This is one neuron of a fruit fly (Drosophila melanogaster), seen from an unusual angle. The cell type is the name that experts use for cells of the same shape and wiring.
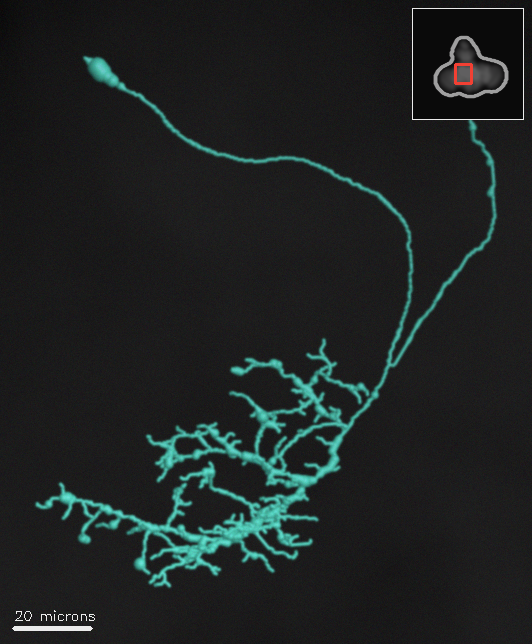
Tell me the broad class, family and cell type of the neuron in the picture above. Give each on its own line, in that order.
nerve-cord intrinsic neuron
hemilineage 23B
IN23B043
